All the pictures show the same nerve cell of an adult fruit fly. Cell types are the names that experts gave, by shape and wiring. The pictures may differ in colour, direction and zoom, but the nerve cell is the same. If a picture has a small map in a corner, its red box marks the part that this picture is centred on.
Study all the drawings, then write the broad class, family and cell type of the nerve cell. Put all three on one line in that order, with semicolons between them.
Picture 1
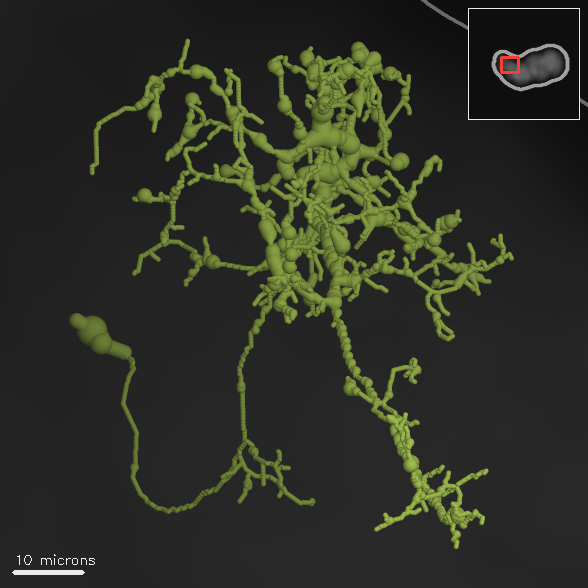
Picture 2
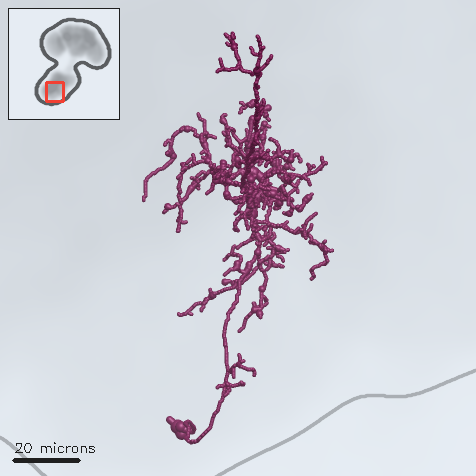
nerve-cord intrinsic neuron; hemilineage 13A; IN13A042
